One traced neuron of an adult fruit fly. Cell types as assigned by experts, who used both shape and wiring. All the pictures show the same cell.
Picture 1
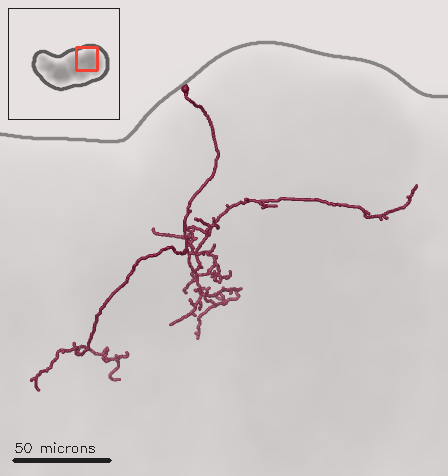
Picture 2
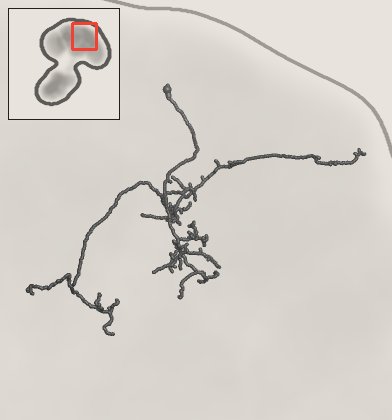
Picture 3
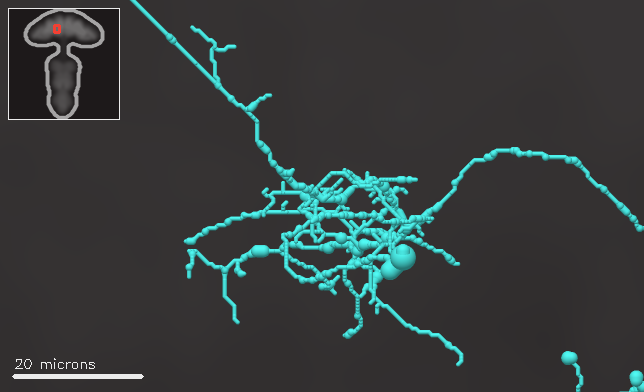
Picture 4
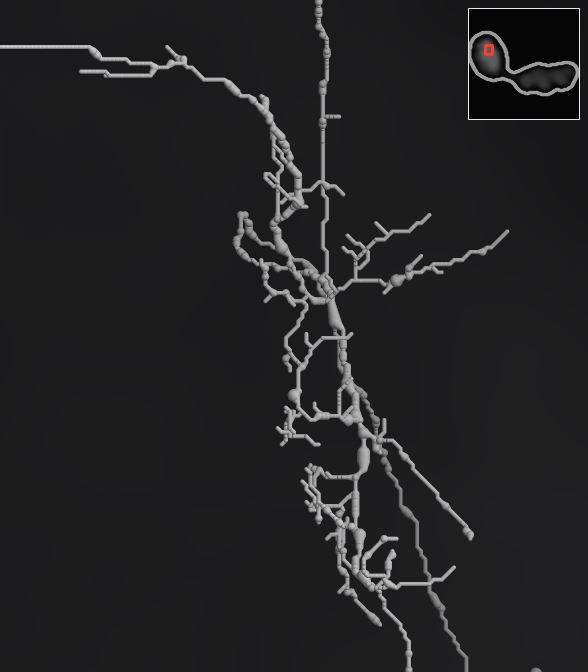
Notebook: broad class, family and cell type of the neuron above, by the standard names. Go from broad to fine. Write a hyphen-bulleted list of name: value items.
- broad class: central-brain intrinsic neuron
- family: hemilineage CLp1
- cell type: CL169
